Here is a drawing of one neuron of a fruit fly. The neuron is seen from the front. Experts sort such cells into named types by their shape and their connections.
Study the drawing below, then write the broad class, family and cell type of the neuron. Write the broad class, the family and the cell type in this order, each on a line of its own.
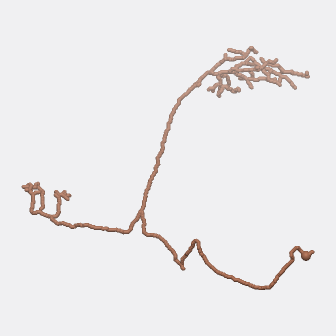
central-brain intrinsic neuron
hemilineage AOTUv4_ventral
FB9B_c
